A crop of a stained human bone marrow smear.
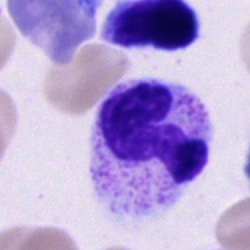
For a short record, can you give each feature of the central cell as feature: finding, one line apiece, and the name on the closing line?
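Outline: roughly round and smooth
Chromatin: dark purple, coarsely clumped
Cytoplasm: pale lilac, mostly below and left of the nucleus
Vacuoles: none clear in the cytoplasm
Name: segmented neutrophil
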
